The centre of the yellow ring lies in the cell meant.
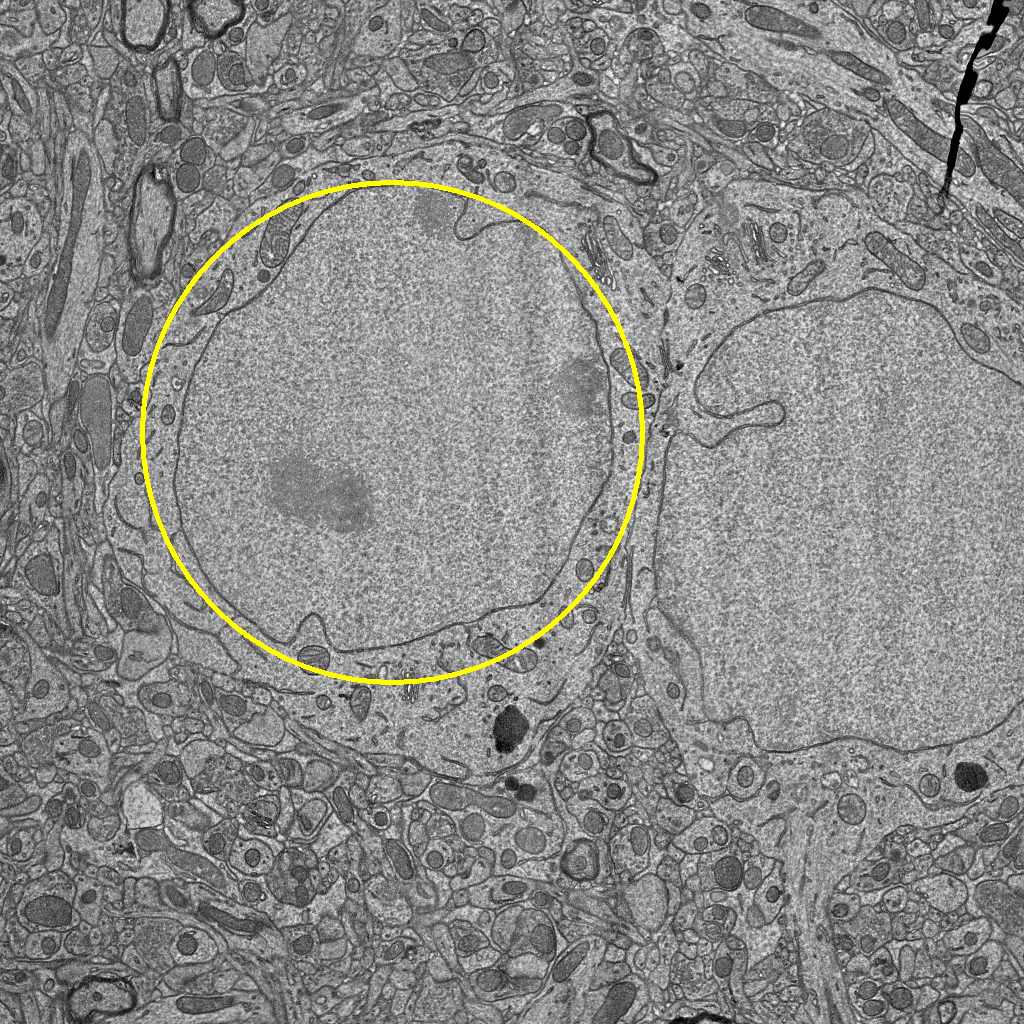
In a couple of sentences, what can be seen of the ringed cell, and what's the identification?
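A large round nucleus, seen whole in this plane, fills most of the ring. Its outline is mostly smooth, with a few small, shallow bumps and dents and no deep infoldings. The chromatin is pale and finely granular throughout, and no dark clumps line the envelope. Small stacks of Golgi membranes lie in the cytoplasm at the upper right of the nucleus. It is an excitatory neuron.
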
